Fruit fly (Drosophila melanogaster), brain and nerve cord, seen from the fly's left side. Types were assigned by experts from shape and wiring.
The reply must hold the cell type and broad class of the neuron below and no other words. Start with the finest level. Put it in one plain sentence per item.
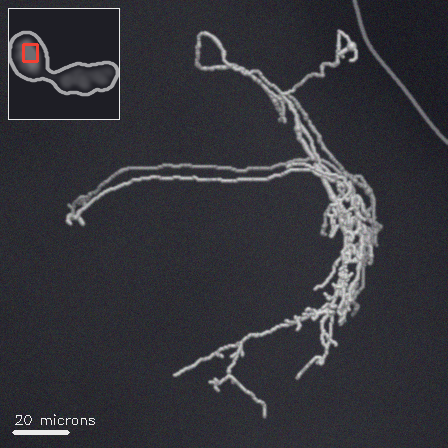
The cell type is PS215.
The broad class is central-brain intrinsic neuron.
